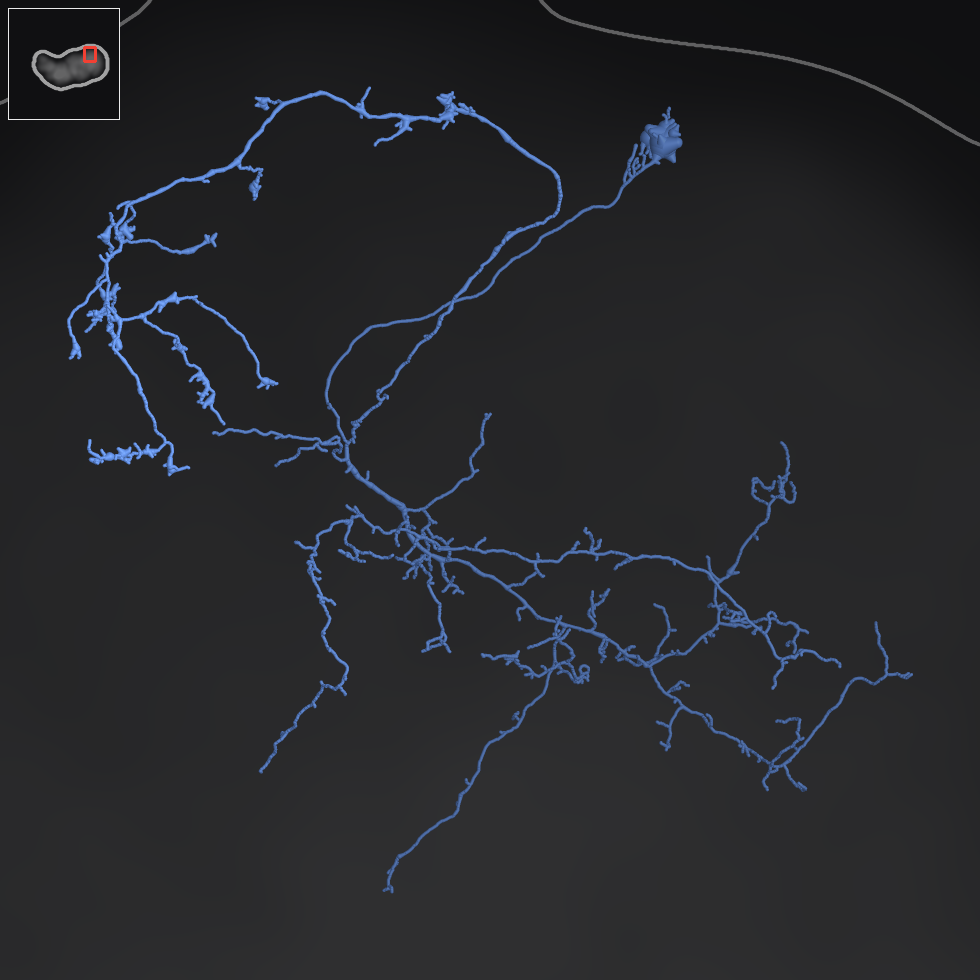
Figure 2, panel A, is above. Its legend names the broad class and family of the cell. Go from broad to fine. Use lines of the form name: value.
broad class: central-brain intrinsic neuron
family: hemilineage LHp2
